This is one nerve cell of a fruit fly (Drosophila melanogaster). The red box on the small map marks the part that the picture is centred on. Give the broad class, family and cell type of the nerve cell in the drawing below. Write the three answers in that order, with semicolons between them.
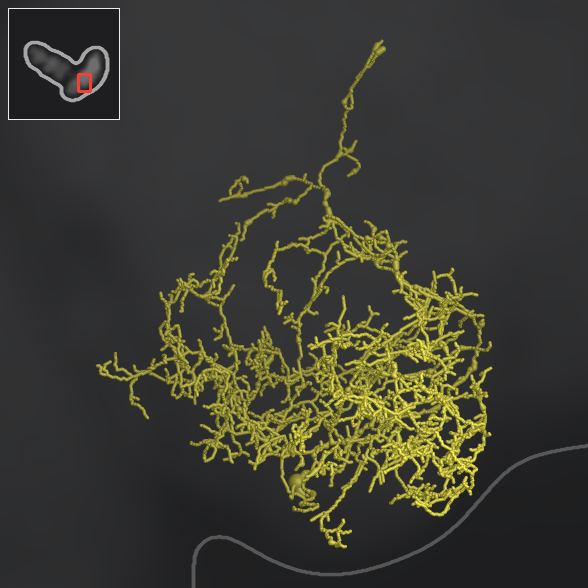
central-brain intrinsic neuron; hemilineage VLPa1_lateral; AVLP308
